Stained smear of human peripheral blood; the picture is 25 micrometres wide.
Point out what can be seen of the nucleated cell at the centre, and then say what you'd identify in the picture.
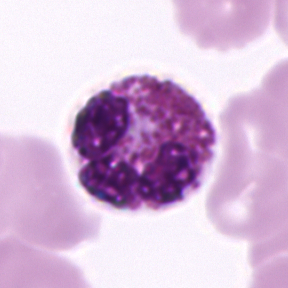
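The cell measures about 13 micrometres across. Its nuclear lobes stain dark purple, with dense, clumped chromatin. Coarse pinkish-purple granules pack the cytoplasm densely, except for a paler, less granular patch at the centre of the cell between the lobes. This is an eosinophil.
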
